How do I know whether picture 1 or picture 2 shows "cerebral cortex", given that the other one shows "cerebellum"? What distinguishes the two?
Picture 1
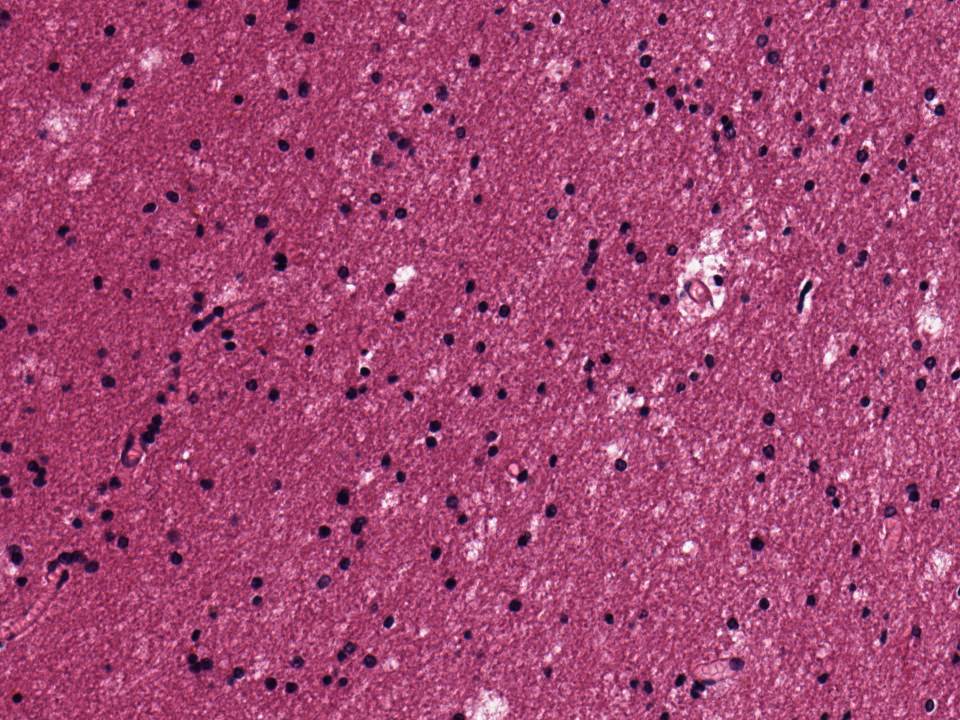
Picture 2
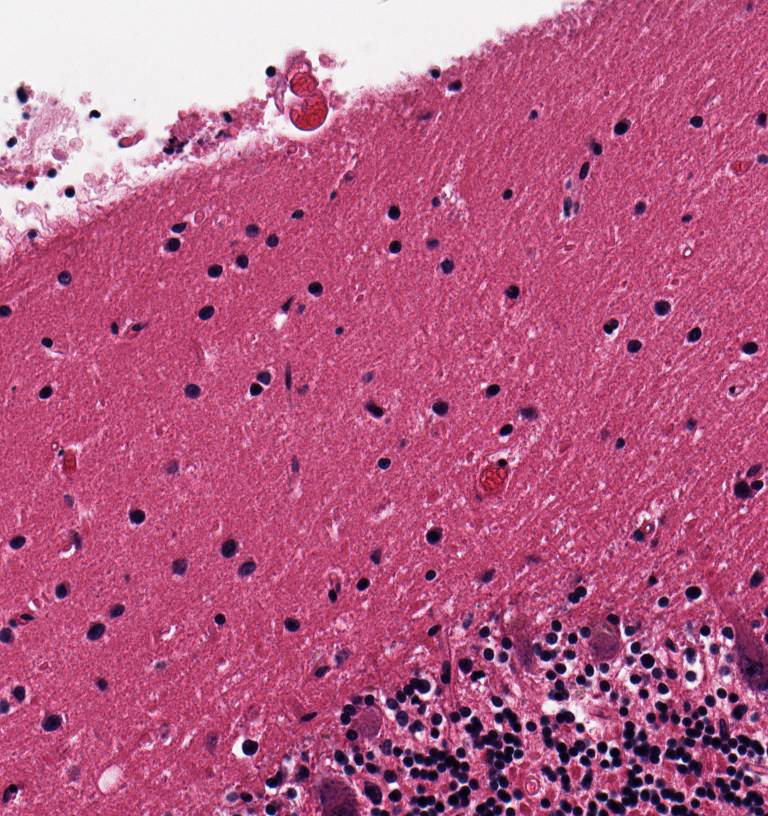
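Cerebral cortex appears in picture 1, cerebellum in picture 2. In the cerebral cortex, small, uniformly dark round nuclei with little or no visible cytoplasm lie fairly evenly in a continuous pink background, without forming layers or other units. The background is finely granular and fibrillary. The cerebellum has a broad pink layer with sparse small round dark nuclei, and a bottom band of tightly packed small round dark nuclei with very scant cytoplasm. A few large cell bodies with purplish cytoplasm sit at the upper border of that band.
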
